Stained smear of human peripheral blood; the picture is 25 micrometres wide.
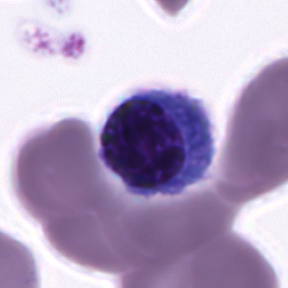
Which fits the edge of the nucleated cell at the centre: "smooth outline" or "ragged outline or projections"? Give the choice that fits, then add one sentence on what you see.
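Ragged outline or projections. The edge of the cytoplasm is finely ragged rather than smooth.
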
